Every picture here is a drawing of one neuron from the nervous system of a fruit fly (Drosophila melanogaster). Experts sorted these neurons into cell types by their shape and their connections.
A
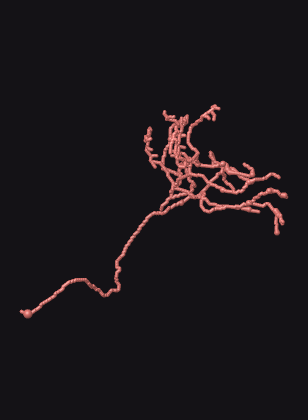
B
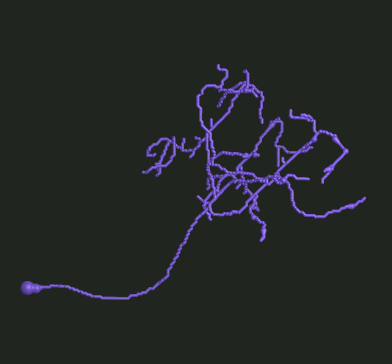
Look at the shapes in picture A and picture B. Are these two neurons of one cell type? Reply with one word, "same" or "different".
same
